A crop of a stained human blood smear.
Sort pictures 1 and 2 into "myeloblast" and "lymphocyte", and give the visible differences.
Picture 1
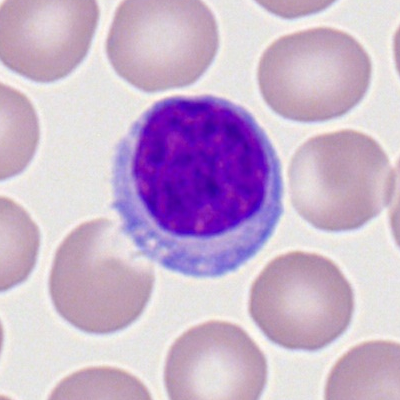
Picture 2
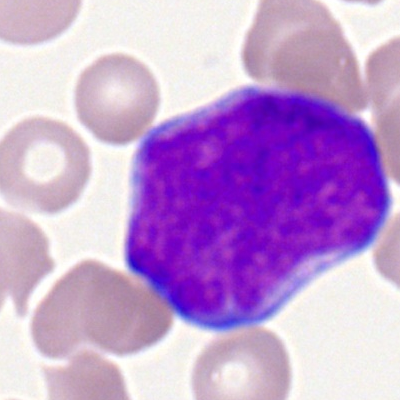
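Picture 1: lymphocyte. Picture 2: myeloblast. Nucleus: in picture 1 it fills most of the cell, with less cytoplasm than nuclear area; in picture 2 it is a single unlobed mass filling almost the whole cell. Cytoplasm: picture 1 has its nucleus off-centre toward the upper right, leaving cytoplasm widest at the lower left; picture 2 keeps only a thin, deep blue rim. Chromatin: picture 1 dark purple and coarsely clumped; picture 2 finely stippled with small pale spots, no coarse dark clumps. Outline, picture 1: roughly round, slightly ragged at the lower left.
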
